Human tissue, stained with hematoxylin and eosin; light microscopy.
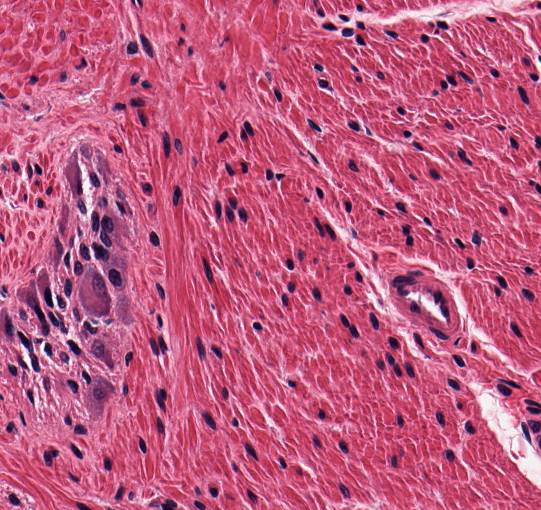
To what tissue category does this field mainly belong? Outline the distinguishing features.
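Field is smooth muscle. Nuclei dark, elongated, blunt-ended. Upper left: cells cut across, rounded profiles.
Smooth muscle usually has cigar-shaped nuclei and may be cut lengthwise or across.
Left edge: cluster of large ganglion cells, abundant purplish cytoplasm.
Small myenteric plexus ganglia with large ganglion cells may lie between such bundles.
Right of centre: small vessel, narrow lumen, among the muscle.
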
